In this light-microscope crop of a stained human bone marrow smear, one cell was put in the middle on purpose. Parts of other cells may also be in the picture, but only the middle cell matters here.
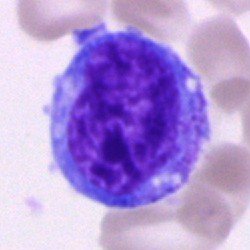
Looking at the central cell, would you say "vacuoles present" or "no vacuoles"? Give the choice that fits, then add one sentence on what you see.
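Vacuoles present. A few small clear vacuoles lie in the cytoplasm at the lower right.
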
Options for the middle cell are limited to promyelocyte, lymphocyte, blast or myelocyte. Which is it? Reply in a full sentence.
The cell around which this crop is centred is a promyelocyte.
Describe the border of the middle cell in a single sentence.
Instead of a smooth edge, this cell has an irregular one, ragged or with projections.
